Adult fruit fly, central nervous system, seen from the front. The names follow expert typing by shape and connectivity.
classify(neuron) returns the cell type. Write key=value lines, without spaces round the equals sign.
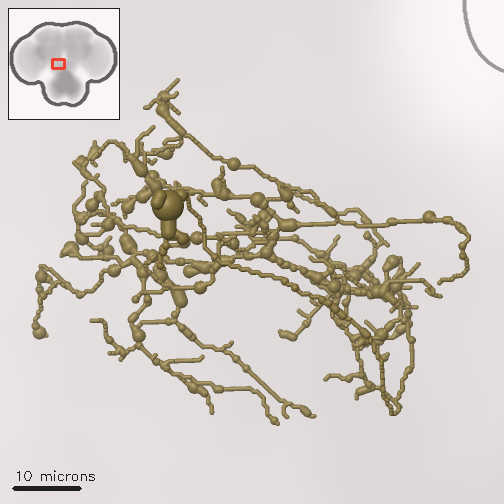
cell_type=GNG441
